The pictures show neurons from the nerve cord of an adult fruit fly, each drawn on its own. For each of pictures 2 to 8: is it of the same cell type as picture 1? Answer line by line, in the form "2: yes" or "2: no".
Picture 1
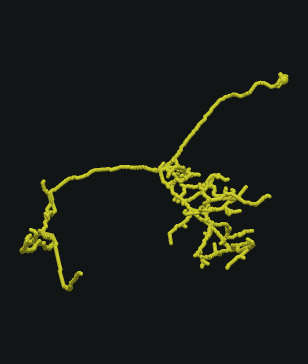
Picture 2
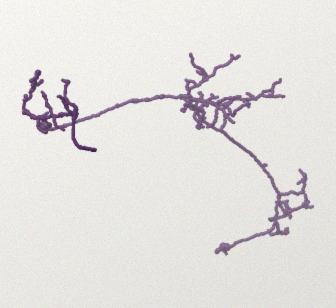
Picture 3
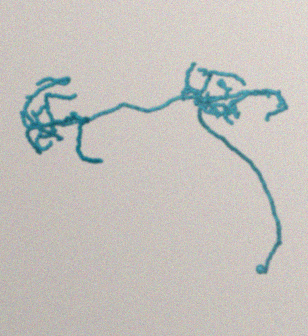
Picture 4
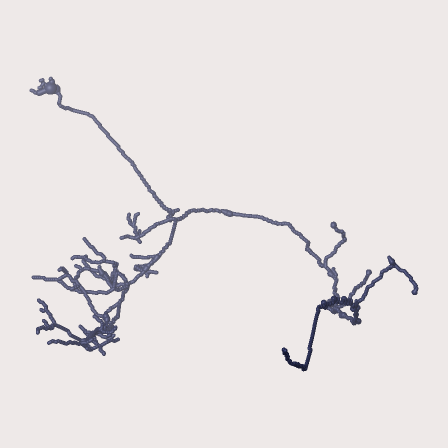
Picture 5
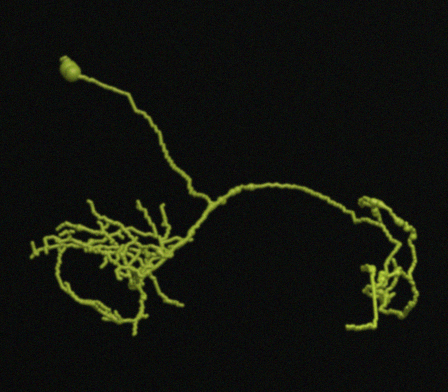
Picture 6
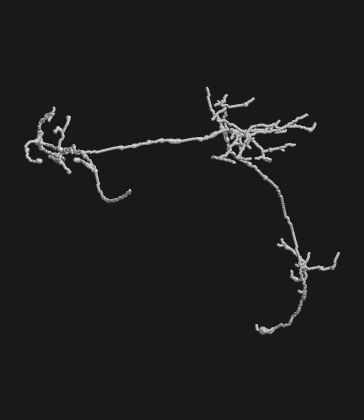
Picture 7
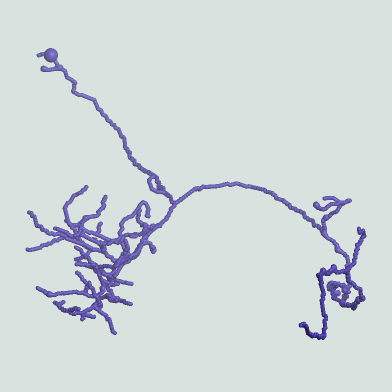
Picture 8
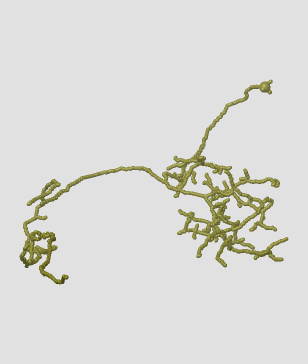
2: no
3: no
4: yes
5: yes
6: no
7: yes
8: yes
